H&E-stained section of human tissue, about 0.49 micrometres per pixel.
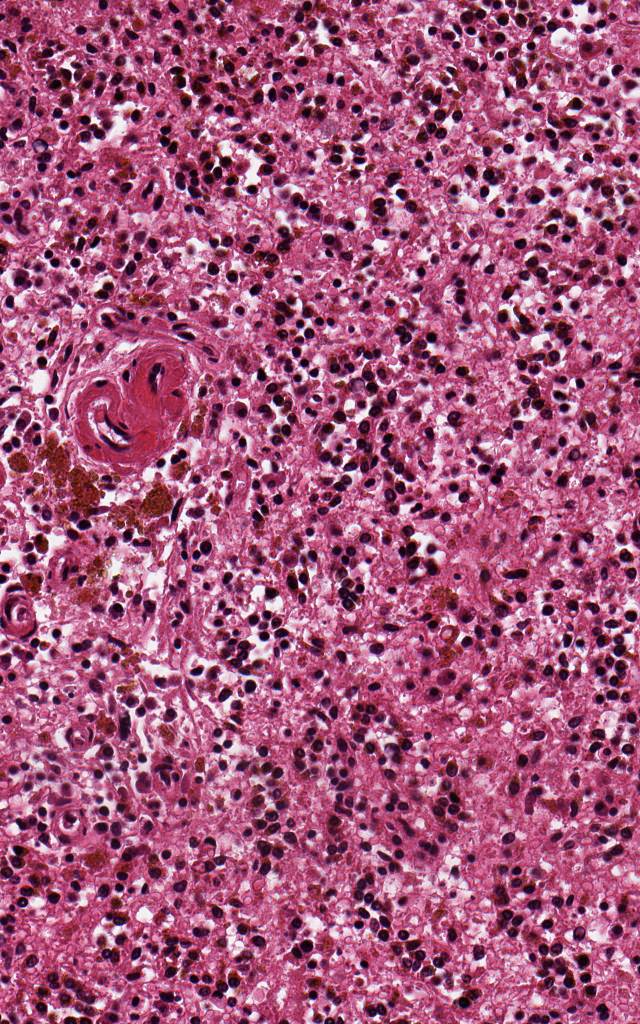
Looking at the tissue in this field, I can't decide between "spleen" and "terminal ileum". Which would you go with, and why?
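This is spleen. Start with the whole field: it is a diffuse, unorganised sheet of cells, with no glands, tubules or follicles. Across it, many cells have small, round, dark-staining nuclei and scant cytoplasm. Now look at the left edge, where a thick-walled vessel has a second, smaller round vessel profile just below it. Beside and below that thick-walled vessel, coarse golden-brown granular pigment lies in clumps.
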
